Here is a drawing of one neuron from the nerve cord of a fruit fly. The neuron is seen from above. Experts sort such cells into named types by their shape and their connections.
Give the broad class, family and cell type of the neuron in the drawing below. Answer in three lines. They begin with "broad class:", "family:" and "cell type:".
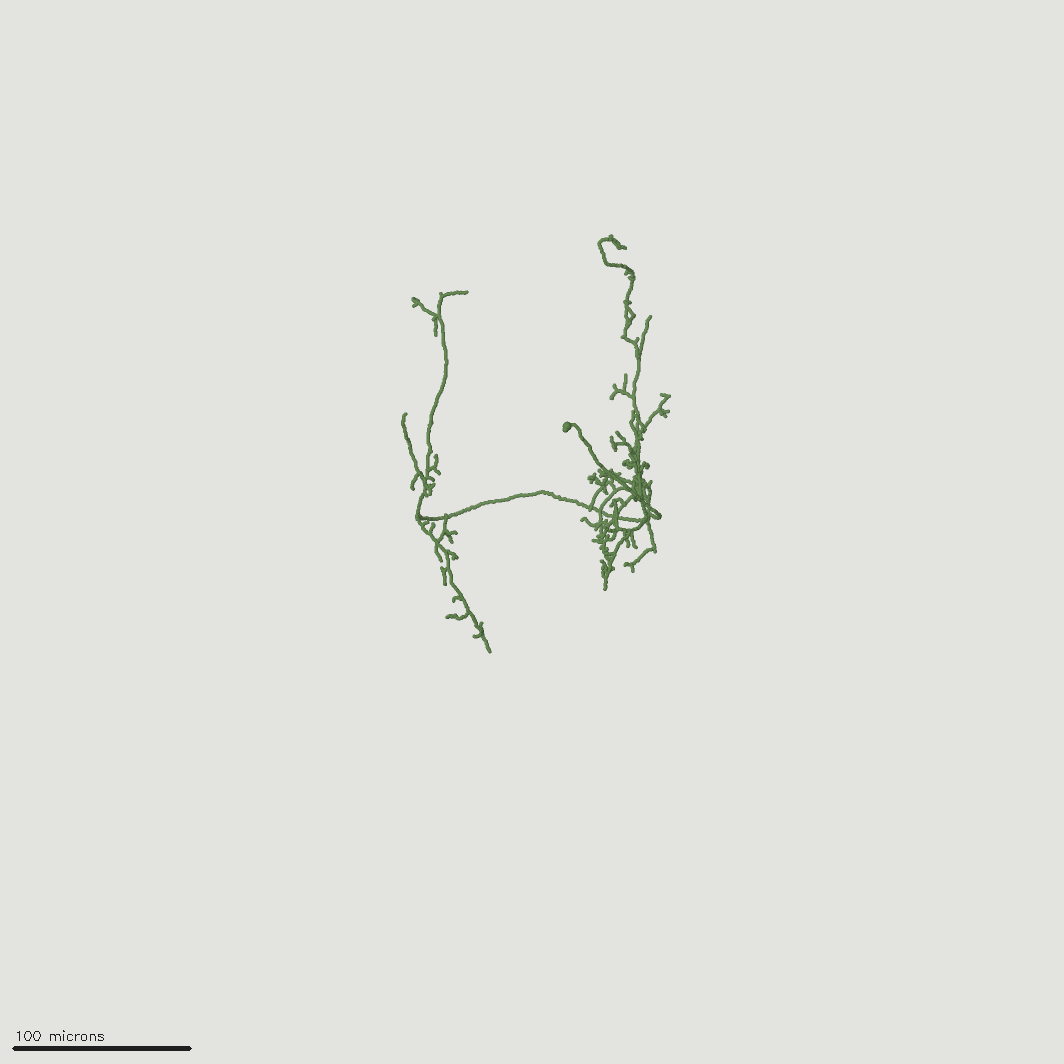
broad class: nerve-cord intrinsic neuron
family: hemilineage 19B
cell type: IN19B069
